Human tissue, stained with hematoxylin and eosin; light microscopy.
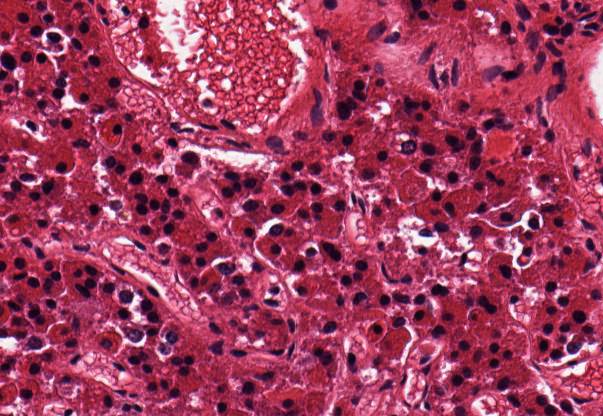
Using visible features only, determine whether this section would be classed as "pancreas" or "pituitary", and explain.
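It's pituitary. Look at how the cells lie in solid sheets and nests across most of the field, divided only by thin fibrovascular strands.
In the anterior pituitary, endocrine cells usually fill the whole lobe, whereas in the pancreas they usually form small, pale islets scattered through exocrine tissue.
The main cells here are polygonal, with abundant, deeply eosinophilic, granular cytoplasm. Up in the right corner, pink fibrous stroma holds elongated spindle-shaped nuclei. No fat cells appear anywhere.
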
